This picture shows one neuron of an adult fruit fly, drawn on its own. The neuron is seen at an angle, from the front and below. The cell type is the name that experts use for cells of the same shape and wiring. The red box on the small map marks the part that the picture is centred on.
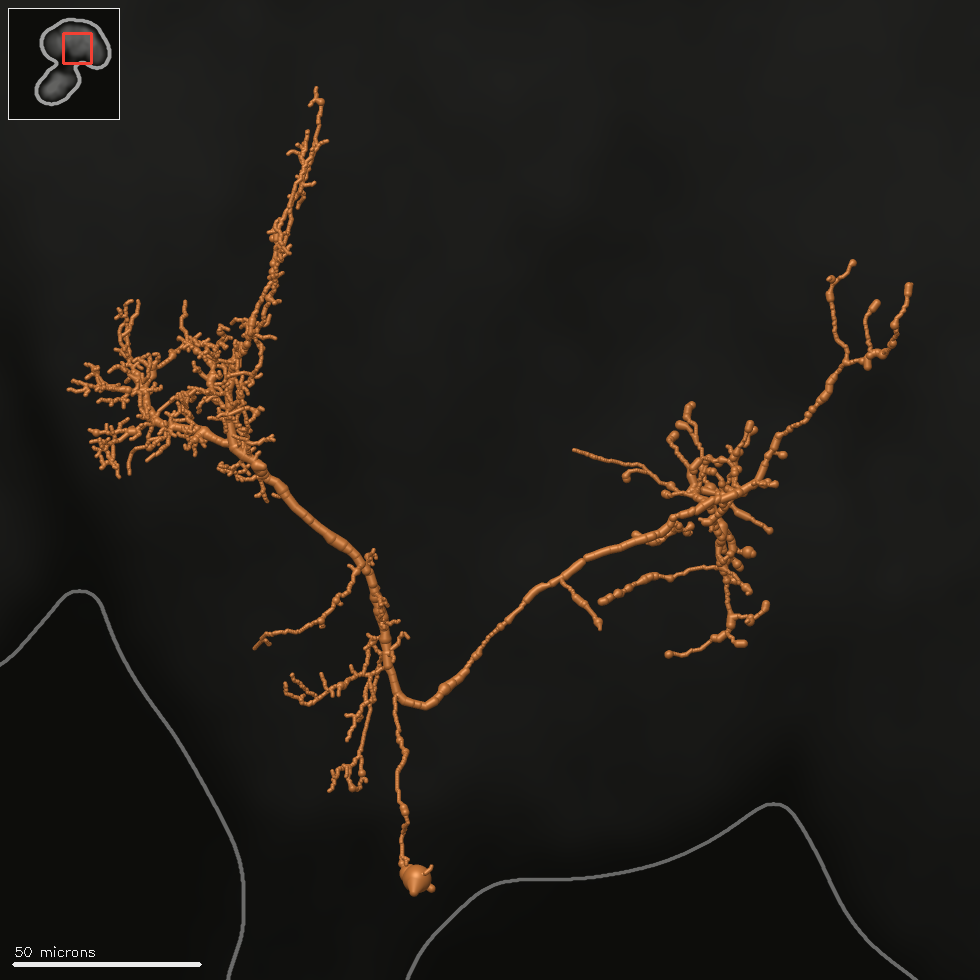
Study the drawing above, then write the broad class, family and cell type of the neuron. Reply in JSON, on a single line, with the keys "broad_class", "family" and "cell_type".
{"broad_class": "central-brain intrinsic neuron", "family": "hemilineage LB5", "cell_type": "CB0194"}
